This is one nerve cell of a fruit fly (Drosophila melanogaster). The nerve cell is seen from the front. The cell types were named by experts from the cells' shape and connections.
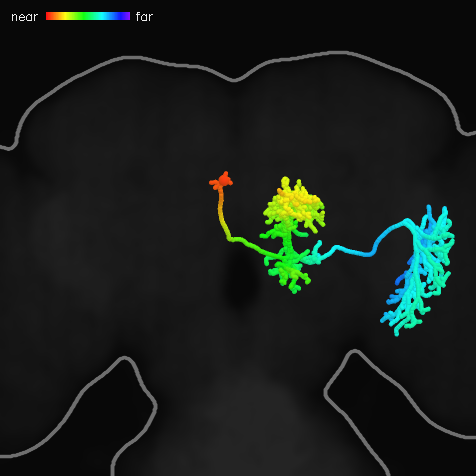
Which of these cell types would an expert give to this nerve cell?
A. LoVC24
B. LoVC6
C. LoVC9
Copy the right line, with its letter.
C. LoVC9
